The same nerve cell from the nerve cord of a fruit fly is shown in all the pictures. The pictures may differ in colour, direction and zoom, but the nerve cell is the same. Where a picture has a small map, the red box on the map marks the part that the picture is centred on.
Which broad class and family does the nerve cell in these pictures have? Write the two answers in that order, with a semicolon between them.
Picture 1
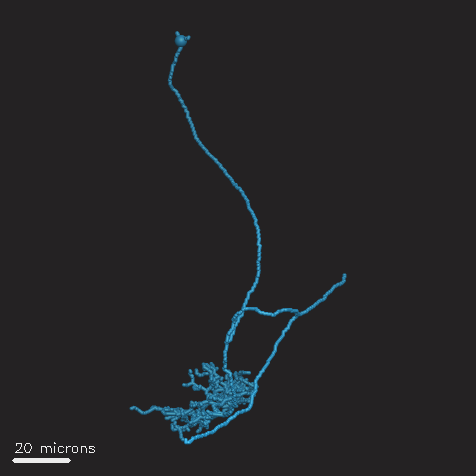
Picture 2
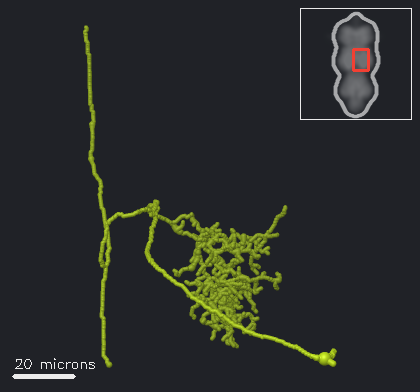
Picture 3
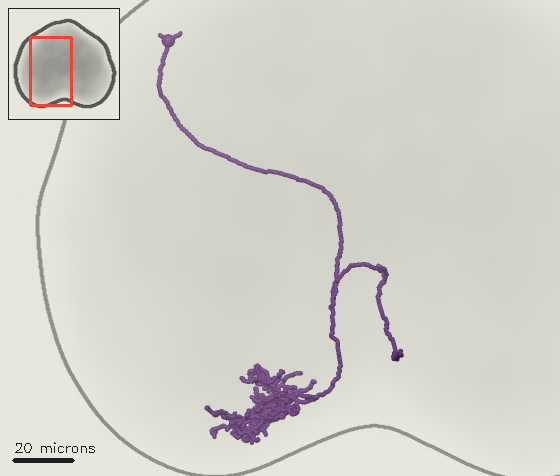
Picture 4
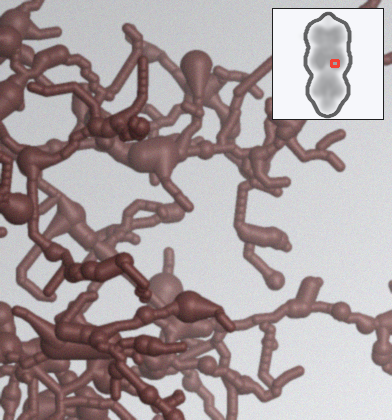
nerve-cord intrinsic neuron; hemilineage 23B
